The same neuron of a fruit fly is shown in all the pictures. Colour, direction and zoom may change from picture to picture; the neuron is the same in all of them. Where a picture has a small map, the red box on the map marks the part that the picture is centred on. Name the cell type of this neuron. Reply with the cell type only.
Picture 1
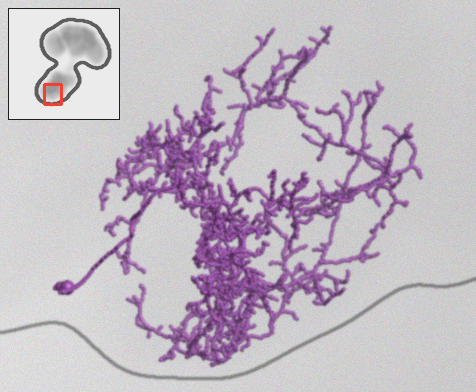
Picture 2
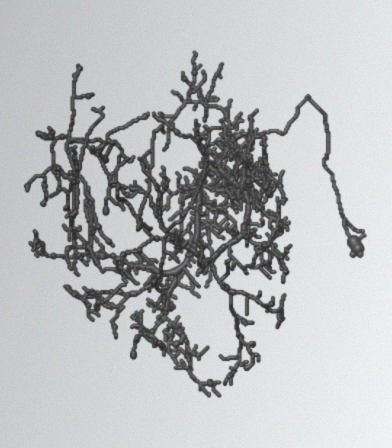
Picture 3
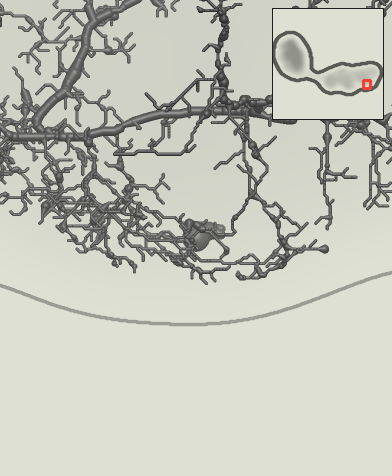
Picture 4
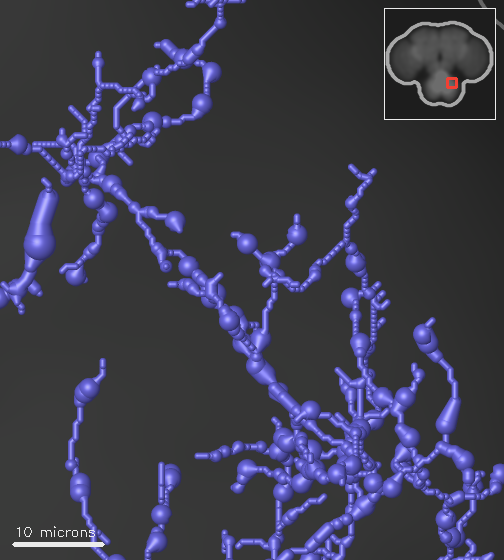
IN14A009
